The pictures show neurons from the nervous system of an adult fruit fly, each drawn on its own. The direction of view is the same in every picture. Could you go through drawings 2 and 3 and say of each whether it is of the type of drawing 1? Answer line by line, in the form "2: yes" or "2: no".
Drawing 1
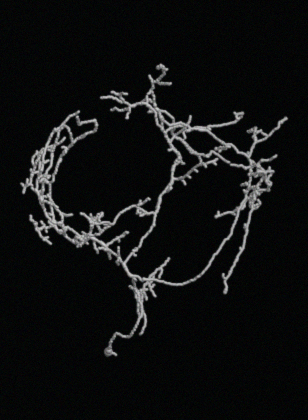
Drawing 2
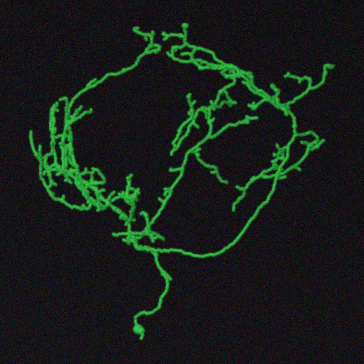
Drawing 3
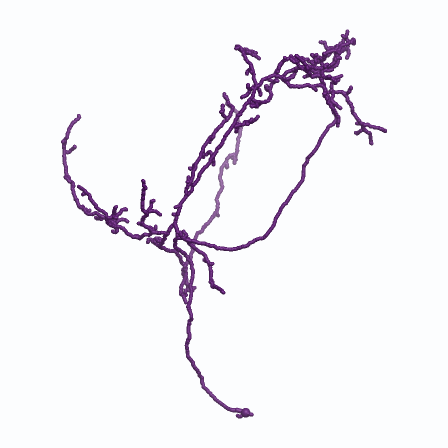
2: yes
3: no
